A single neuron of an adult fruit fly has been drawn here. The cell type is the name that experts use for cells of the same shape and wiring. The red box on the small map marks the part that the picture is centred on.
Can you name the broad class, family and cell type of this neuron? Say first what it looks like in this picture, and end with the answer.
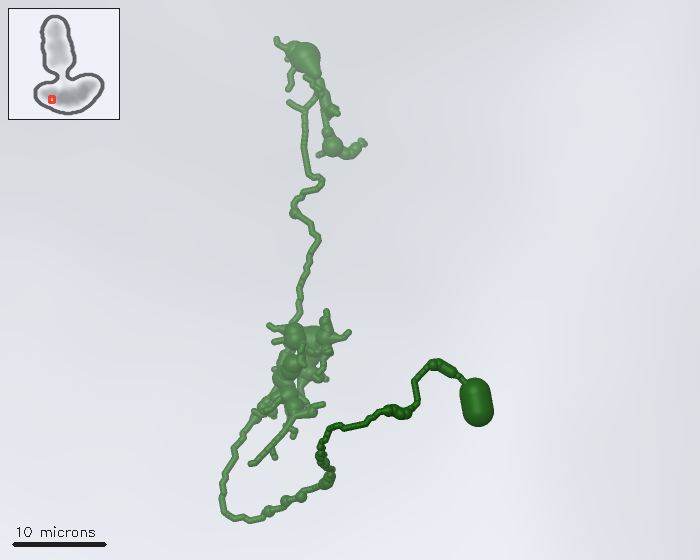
It lies in the brain. By the scale bar it is about 55 microns tall in this view. It is an optic-lobe intrinsic neuron. The family is Mi. It is of cell type Mi9.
